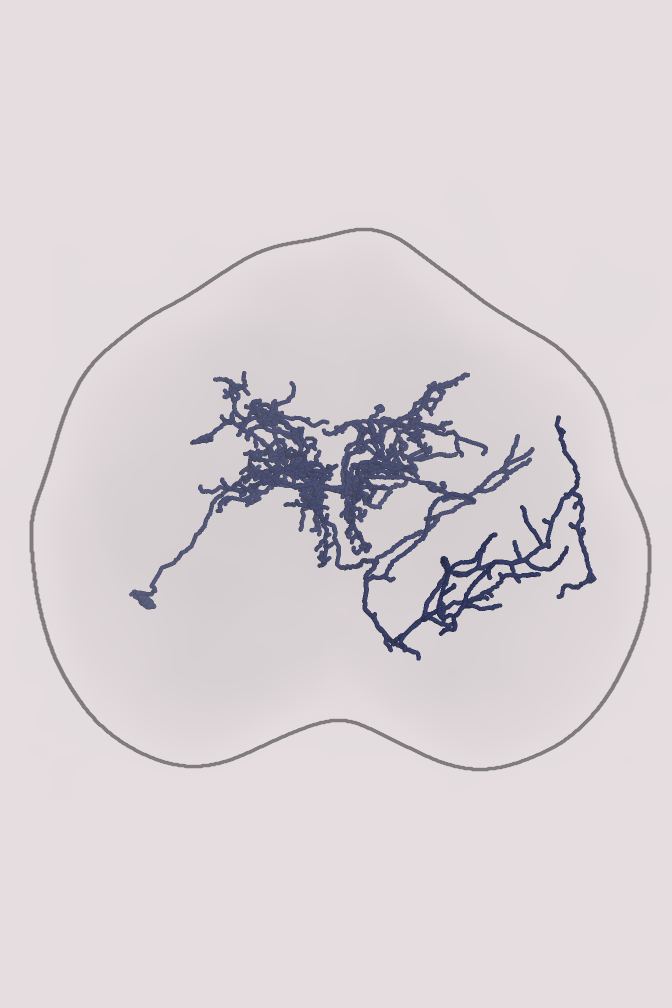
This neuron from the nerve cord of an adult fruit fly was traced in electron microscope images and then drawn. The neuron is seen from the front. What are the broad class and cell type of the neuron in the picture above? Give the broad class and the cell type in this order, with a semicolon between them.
ascending neuron; INXXX063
